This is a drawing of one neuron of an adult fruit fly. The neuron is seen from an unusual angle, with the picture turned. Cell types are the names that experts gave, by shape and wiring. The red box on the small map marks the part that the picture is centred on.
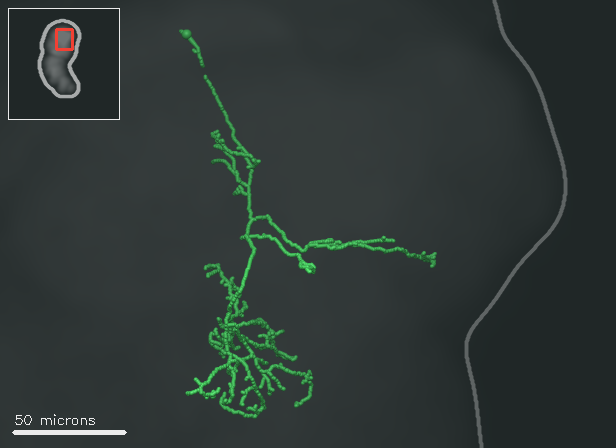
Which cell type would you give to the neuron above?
FB3E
